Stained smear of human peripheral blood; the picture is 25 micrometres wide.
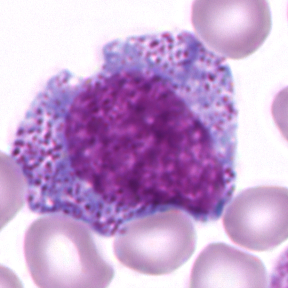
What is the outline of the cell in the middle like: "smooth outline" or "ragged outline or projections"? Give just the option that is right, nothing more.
Ragged outline or projections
